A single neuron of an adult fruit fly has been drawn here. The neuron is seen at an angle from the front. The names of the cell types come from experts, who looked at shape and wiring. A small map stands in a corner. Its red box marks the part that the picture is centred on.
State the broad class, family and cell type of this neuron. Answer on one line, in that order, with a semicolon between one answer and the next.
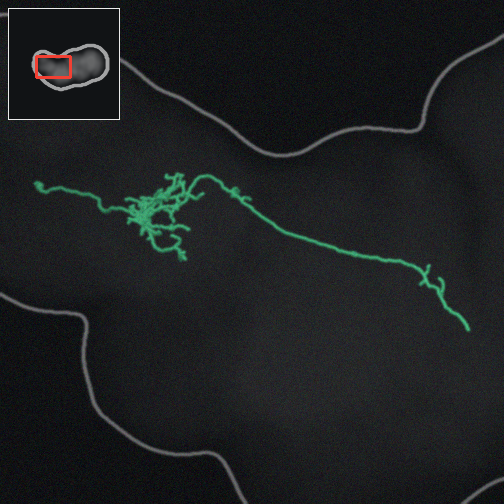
nerve-cord intrinsic neuron; hemilineage 06A; IN06A079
